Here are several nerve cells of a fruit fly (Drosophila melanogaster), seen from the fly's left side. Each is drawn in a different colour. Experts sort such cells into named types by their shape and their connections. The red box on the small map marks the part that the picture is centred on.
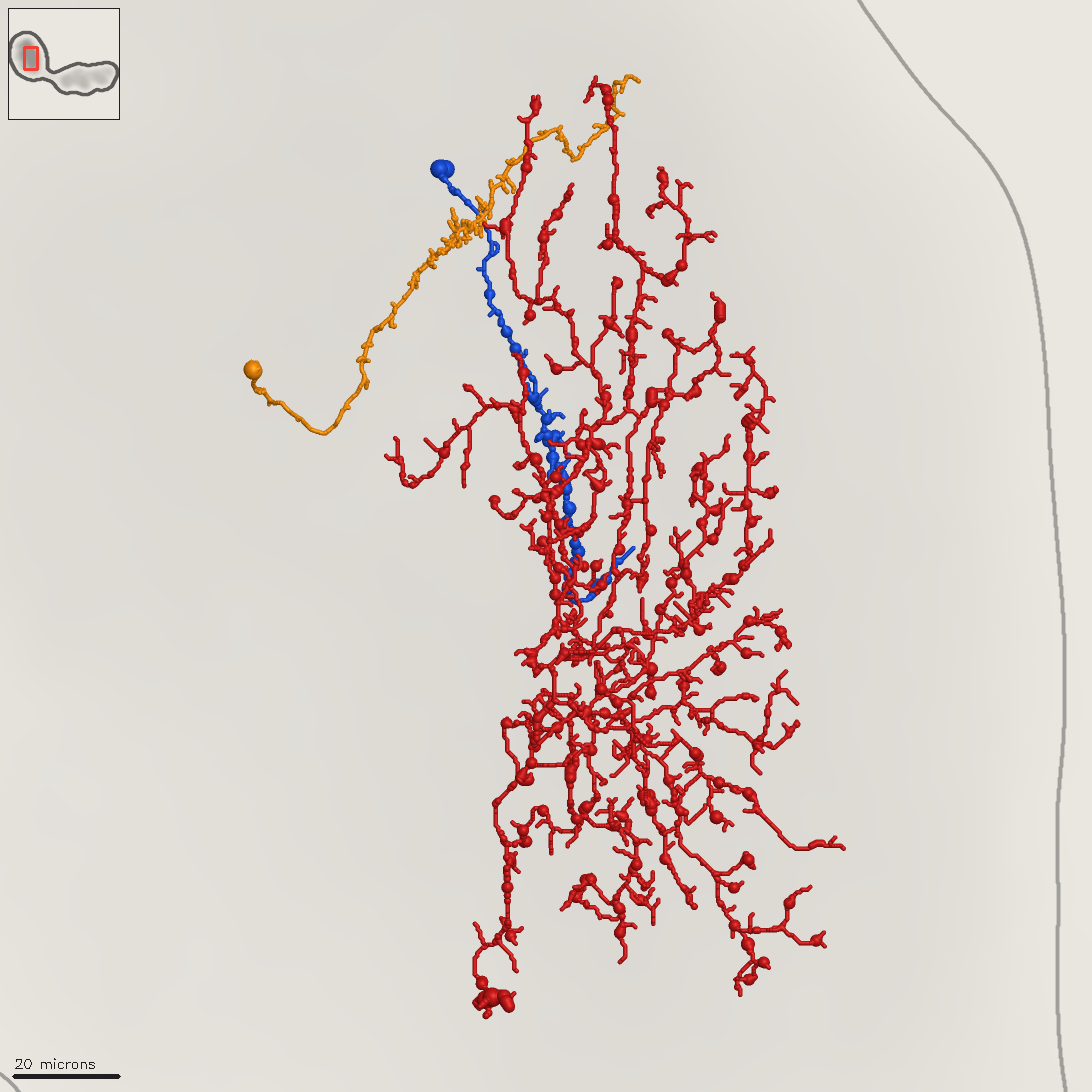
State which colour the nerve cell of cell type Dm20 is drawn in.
red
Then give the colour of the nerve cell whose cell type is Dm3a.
blue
